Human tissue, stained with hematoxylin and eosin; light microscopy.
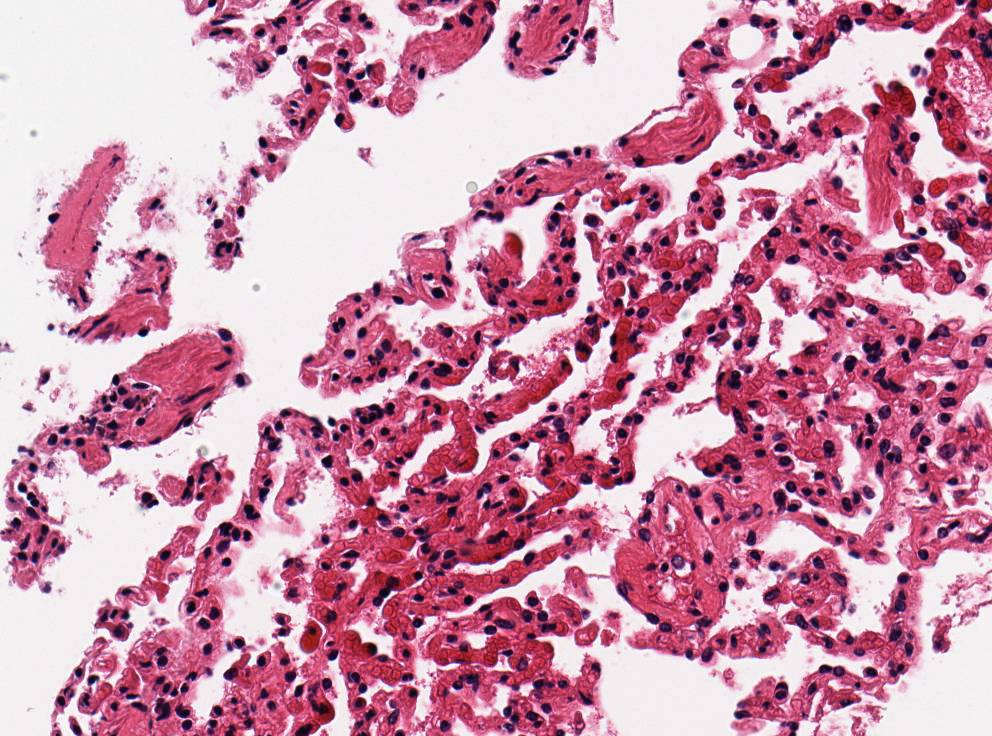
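Lung. Thin, branching, interconnecting septa enclosing irregular clear spaces form a meshwork across most of the centre, right and lower field. The septa hold many capillaries tightly packed with bright red blood cells. Separate bundles of dense pink wavy fibrillar tissue at left edge and along upper border. No glands or fat cells.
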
